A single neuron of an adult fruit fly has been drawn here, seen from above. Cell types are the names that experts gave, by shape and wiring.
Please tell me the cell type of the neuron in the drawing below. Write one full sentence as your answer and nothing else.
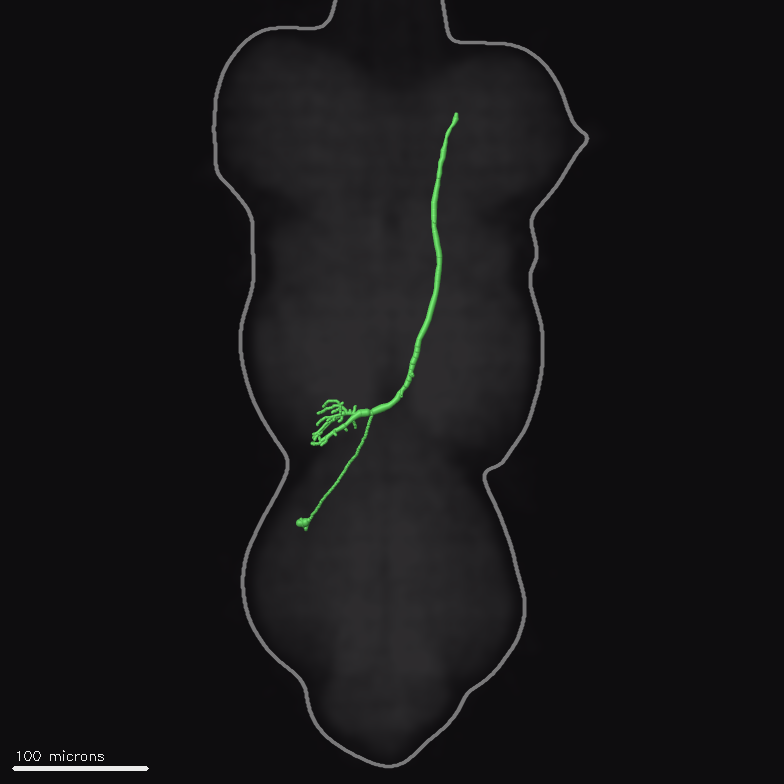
The type assigned to this neuron is IN08B008.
